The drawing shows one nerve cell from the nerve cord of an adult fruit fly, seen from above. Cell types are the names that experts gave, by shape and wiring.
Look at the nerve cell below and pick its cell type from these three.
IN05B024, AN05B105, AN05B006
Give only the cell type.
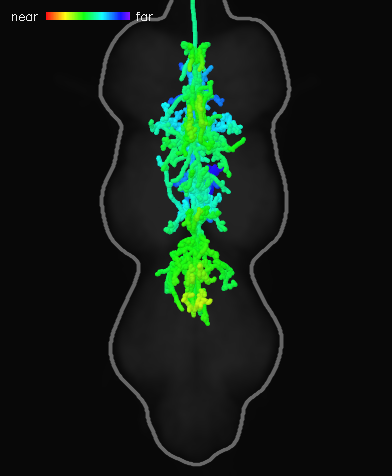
AN05B006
